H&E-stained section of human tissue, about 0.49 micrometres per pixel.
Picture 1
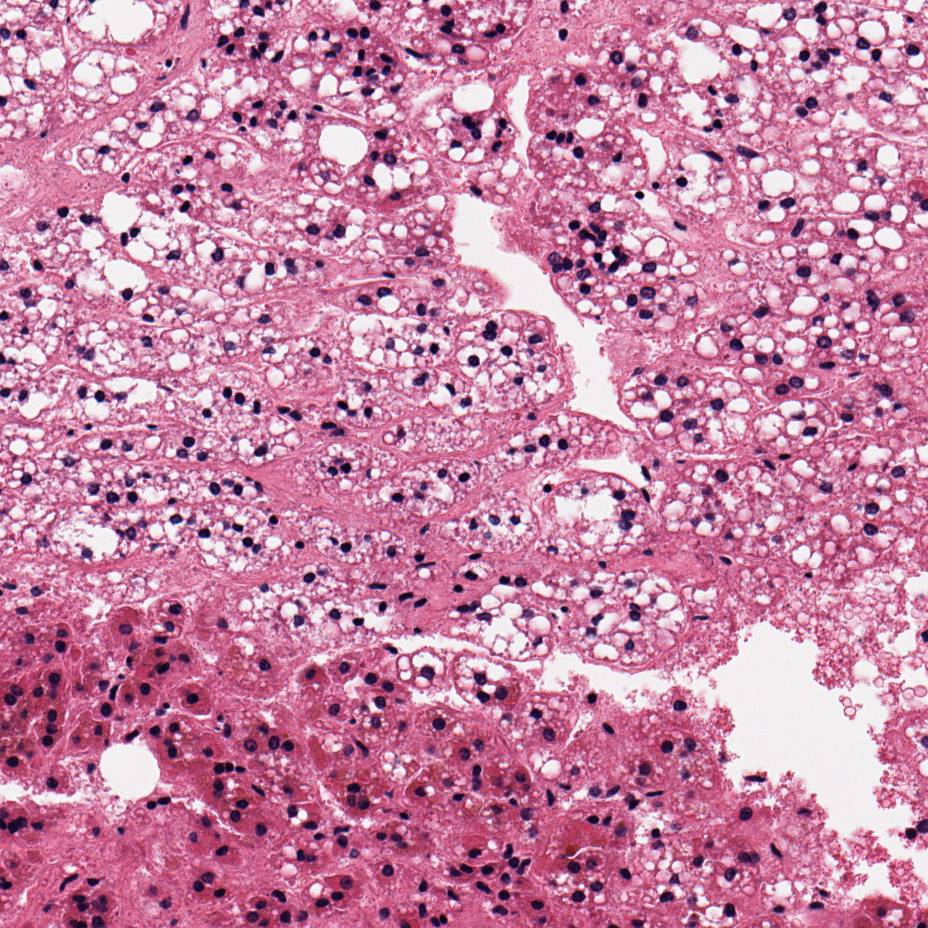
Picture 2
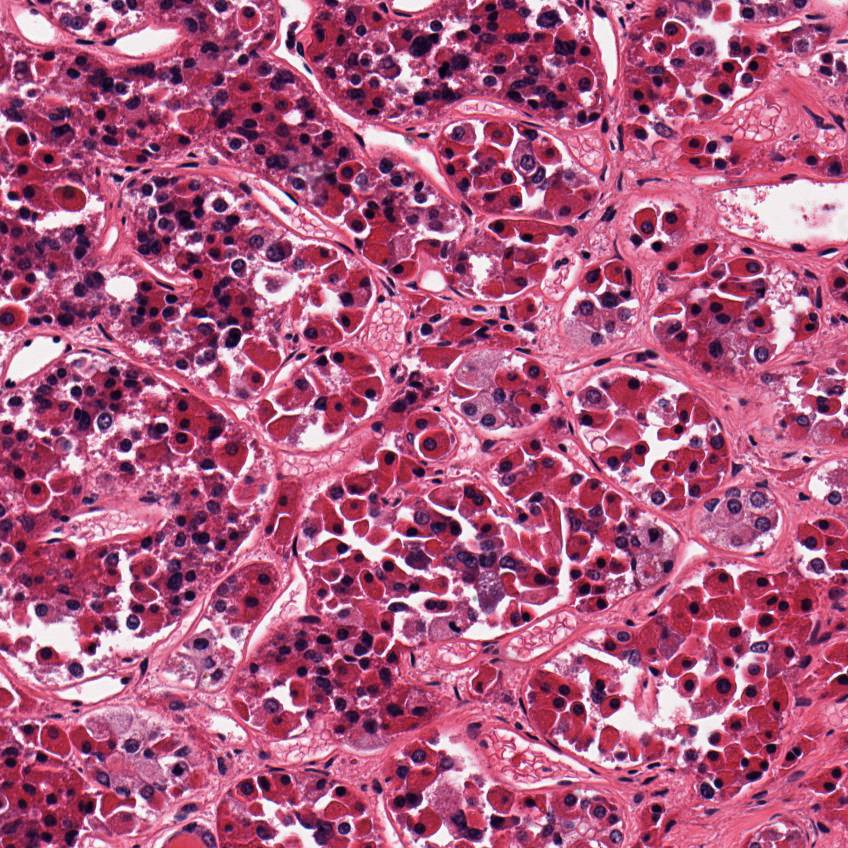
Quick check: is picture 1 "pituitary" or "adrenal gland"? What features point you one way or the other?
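The first picture is adrenal gland, the second pituitary. In the adrenal gland, foamy pale cells packed with small round clear vacuoles fill the upper two thirds; the lower left third holds denser pink cells with compact eosinophilic cytoplasm, fine brownish granular pigment and few vacuoles.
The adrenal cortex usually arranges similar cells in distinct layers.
Across the pituitary field, cells lie in rounded nests, each outlined by a delicate pink septum with flattened, elongated dark nuclei. Most have dense, deeply red cytoplasm around one round nucleus, and many of the nuclei are small and dark.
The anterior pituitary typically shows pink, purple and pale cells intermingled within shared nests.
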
